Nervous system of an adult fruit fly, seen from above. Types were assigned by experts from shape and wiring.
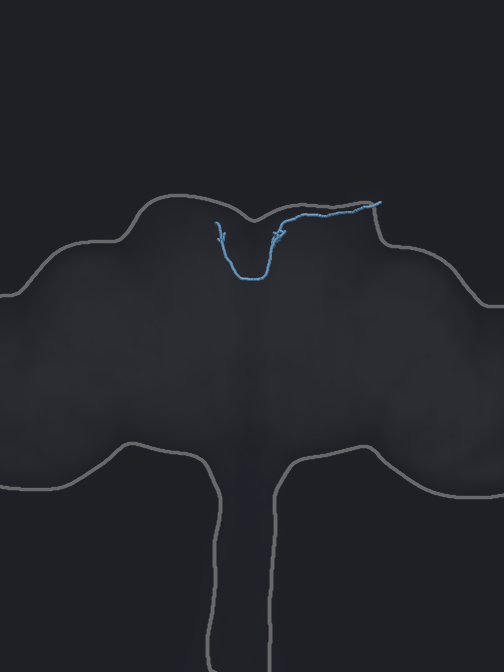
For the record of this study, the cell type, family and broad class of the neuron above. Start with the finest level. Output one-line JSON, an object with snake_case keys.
{"cell_type": "ORN_VM2", "family": "class olfactory", "broad_class": "sensory neuron entering the brain"}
